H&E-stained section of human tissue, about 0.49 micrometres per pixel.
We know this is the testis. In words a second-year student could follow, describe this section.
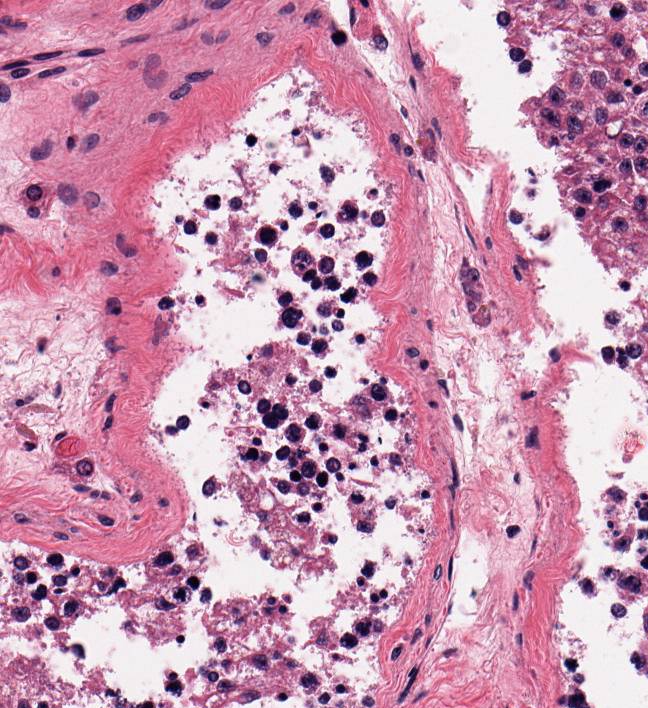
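There's a large irregular central space, walled by thick pink fibrous bands; similar spaces lie lower left and along the right edge. The walls are wavy eosinophilic collagen parallel to the edges, with elongated dark spindle nuclei aligned. Many loose cells inside have small, dense, dark round nuclei.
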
